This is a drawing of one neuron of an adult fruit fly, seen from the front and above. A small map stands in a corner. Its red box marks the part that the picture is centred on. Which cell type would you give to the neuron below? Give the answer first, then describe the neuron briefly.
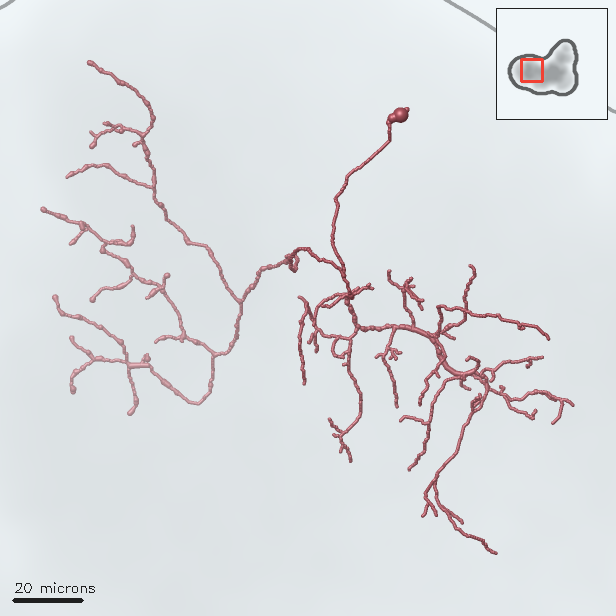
The cell type is LPT115. Its broad class is visual centrifugal neuron. From left to right in the picture it spans about 160 microns. Dozens of branch ends can be seen.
